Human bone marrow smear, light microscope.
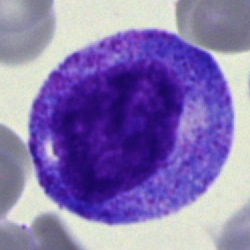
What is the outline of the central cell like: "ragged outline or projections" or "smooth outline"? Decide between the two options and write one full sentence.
The cell has an even edge, with no ragged parts or projections.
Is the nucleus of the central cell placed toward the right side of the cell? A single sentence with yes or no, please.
No, its nucleus is placed toward the left side of the cell.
